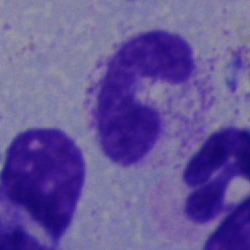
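Band neutrophil, the cell in the middle of this stained human bone marrow smear. Look at its nucleus, bent into a C with the opening toward the right. Fine pinkish-violet granules are scattered through the cytoplasm, and you won't find any vacuoles there. Its outer edge is faint and hard to trace against the background.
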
